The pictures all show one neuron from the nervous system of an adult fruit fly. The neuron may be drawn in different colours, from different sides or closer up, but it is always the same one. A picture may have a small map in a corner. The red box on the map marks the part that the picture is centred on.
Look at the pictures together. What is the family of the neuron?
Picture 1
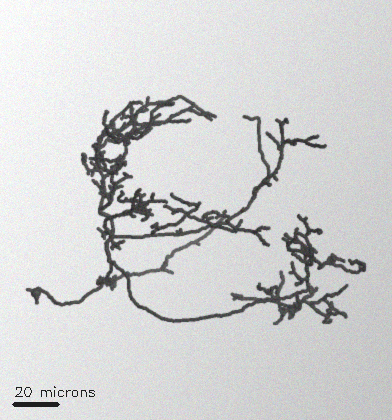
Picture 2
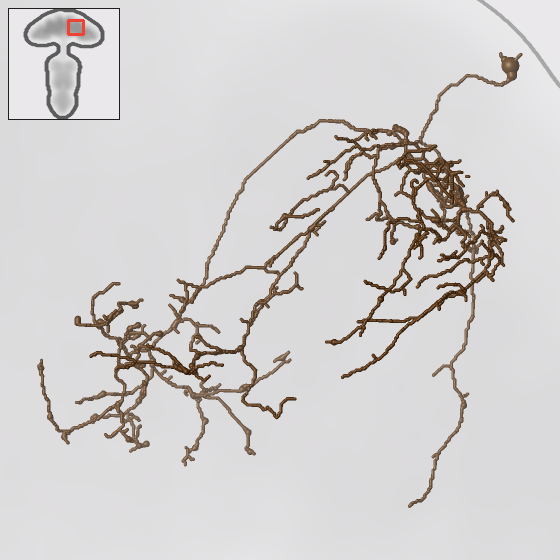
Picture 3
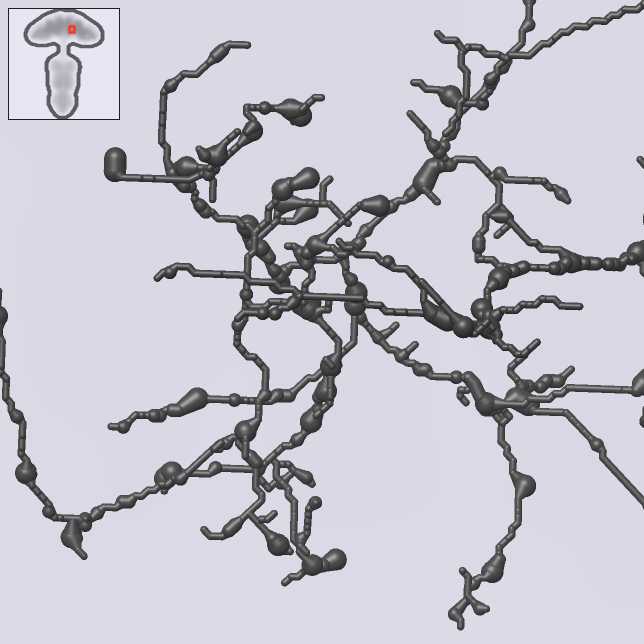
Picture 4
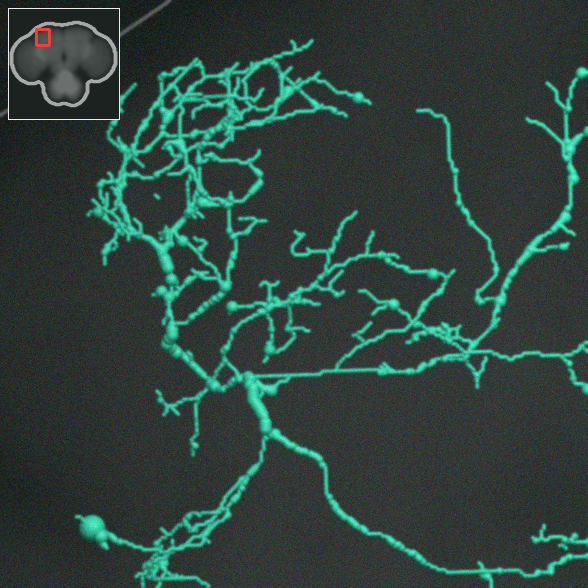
hemilineage SLPa&l1_anterior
